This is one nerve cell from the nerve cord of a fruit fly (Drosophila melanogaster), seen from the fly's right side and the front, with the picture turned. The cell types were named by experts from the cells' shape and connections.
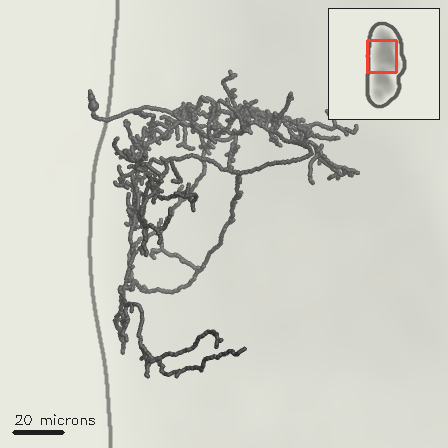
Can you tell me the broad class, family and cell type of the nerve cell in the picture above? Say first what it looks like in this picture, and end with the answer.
By the scale bar it is about 130 microns tall in this view. The picture shows dozens of branch ends. This is a nerve-cord intrinsic neuron. Its family is hemilineage 17A. Its cell type is IN17A045.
